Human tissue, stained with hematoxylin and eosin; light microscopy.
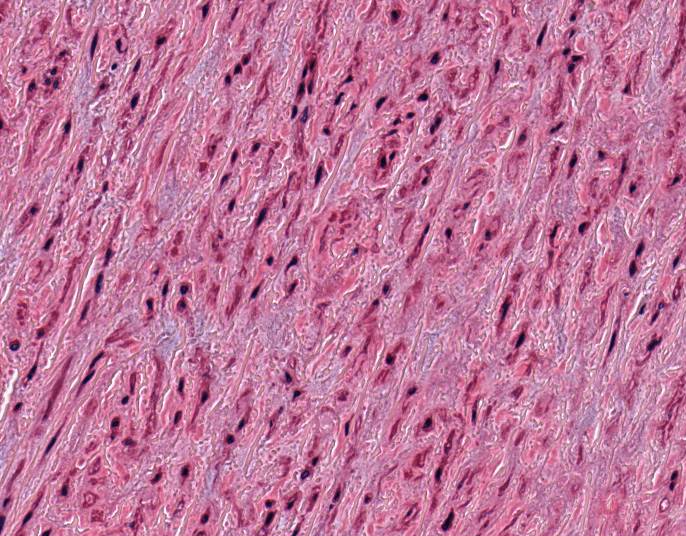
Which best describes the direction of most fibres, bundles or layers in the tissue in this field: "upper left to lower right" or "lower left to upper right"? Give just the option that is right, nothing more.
Lower left to upper right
